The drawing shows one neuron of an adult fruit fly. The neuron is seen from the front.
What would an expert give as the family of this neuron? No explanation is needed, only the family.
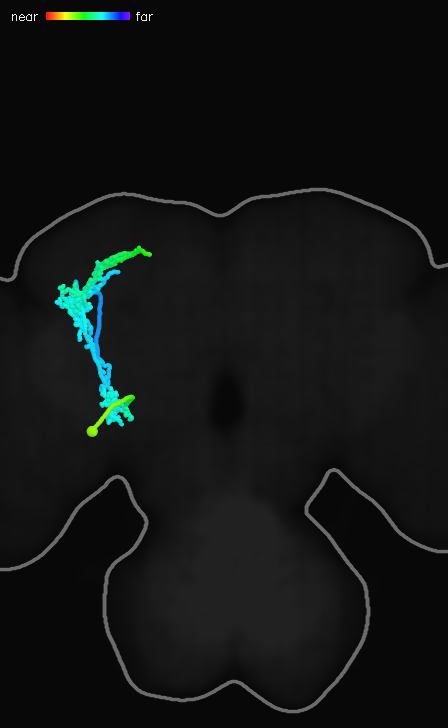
hemilineage WEDa2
